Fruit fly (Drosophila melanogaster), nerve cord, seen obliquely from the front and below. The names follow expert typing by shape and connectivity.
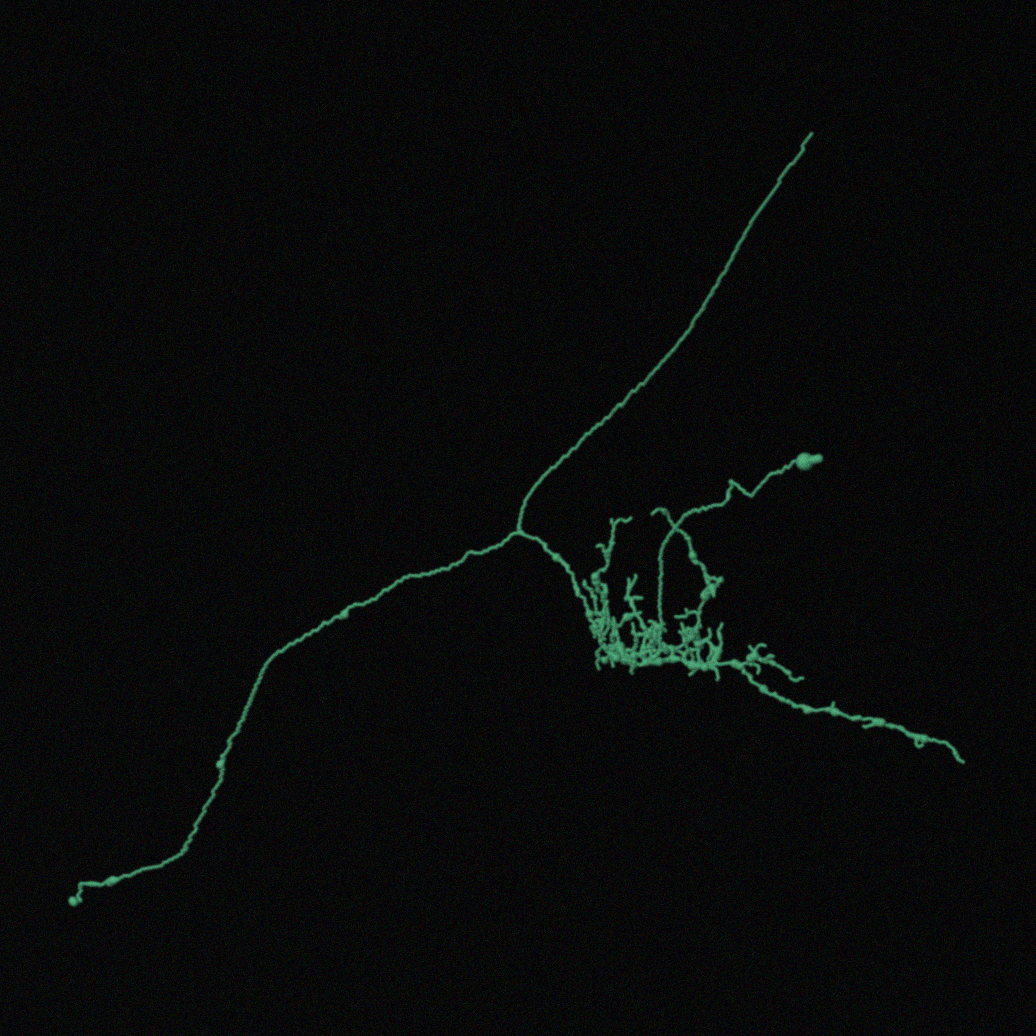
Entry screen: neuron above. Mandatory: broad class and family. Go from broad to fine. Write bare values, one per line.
ascending neuron
hemilineage 10B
